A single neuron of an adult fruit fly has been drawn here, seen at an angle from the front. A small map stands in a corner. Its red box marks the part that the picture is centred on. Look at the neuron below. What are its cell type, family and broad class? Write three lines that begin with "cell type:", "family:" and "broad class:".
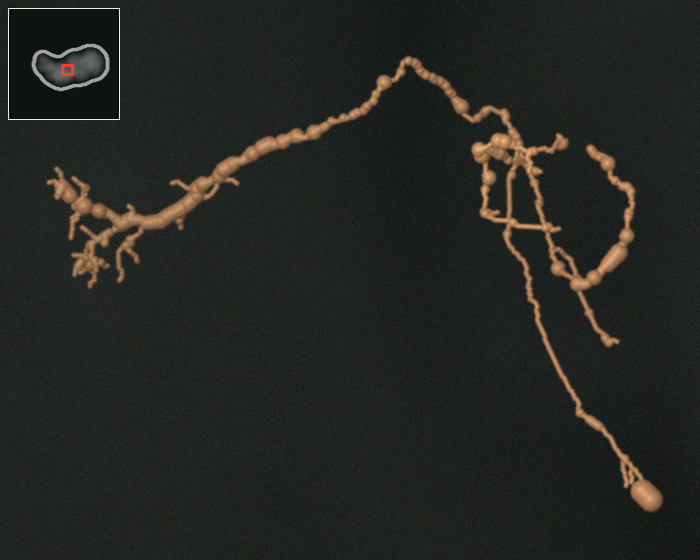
cell type: LC12
family: LC
broad class: visual projection neuron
